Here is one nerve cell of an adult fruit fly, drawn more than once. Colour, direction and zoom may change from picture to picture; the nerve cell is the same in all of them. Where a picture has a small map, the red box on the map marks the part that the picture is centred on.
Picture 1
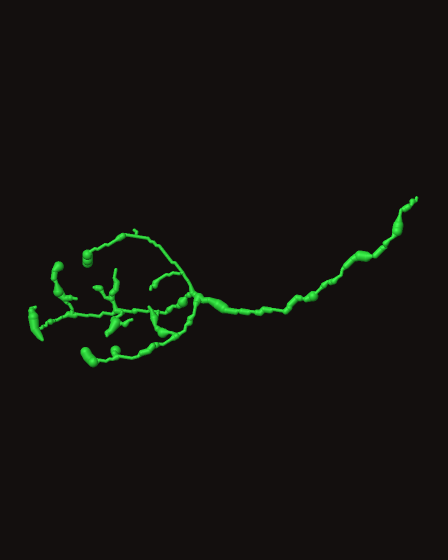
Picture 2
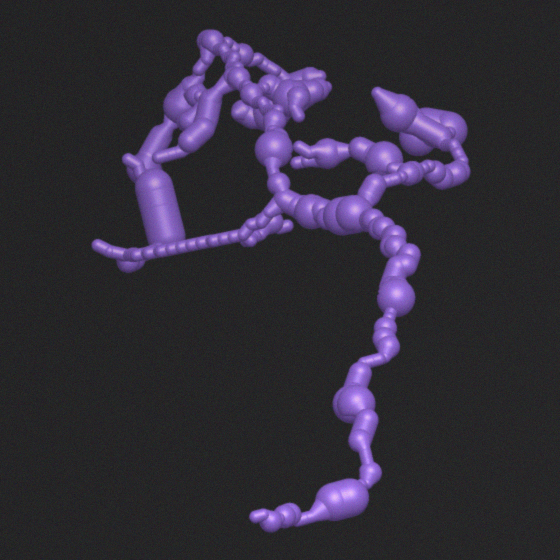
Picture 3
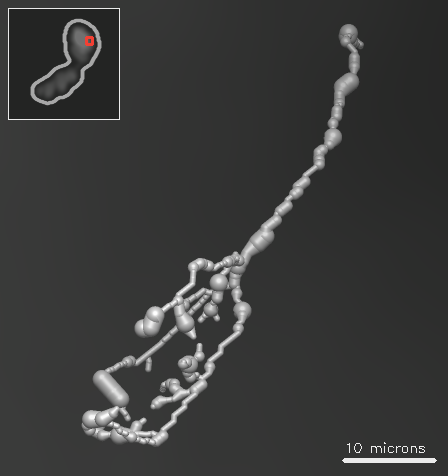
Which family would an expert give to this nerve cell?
class olfactory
